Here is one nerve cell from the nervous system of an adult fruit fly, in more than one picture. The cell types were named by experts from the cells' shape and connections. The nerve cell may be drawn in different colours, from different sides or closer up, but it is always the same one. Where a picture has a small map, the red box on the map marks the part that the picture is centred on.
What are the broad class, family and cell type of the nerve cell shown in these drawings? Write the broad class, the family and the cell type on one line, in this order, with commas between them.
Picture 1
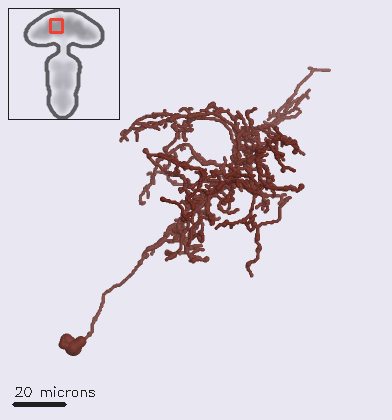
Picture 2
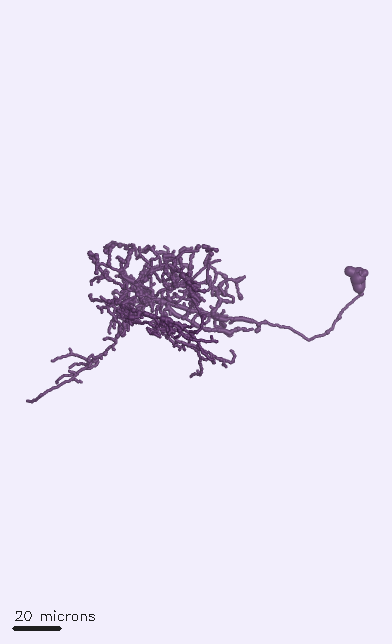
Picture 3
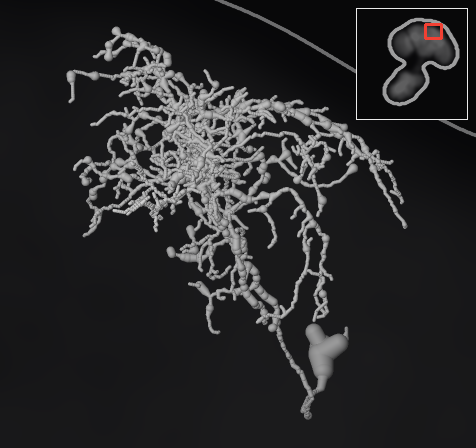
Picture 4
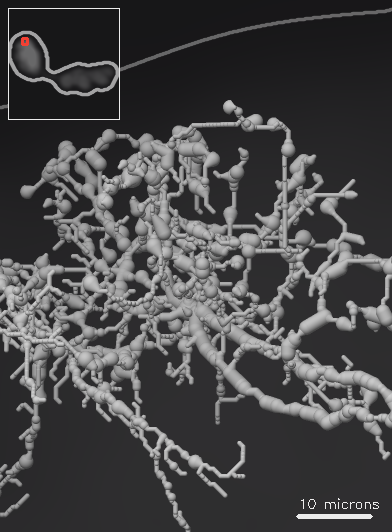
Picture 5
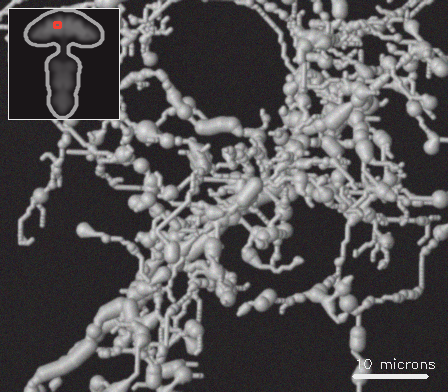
central-brain intrinsic neuron, hemilineage SLPpl1, SIP046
